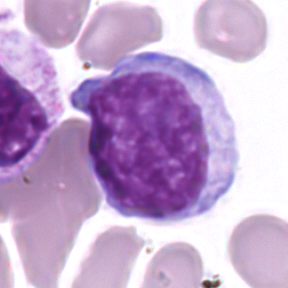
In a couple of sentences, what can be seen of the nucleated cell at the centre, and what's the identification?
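Nucleus off-centre, toward the left side of the cell. Chromatin finely granular, with paler patches. Cytoplasm pale grey-blue; rim widest on the right side. This is a plasma cell.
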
